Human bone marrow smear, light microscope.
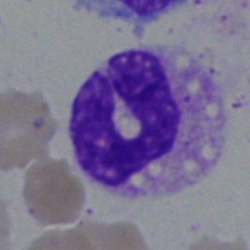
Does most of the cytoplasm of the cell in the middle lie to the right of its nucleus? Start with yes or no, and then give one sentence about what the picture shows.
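Yes. The pale lilac cytoplasm lies mostly to the right of the nucleus.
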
